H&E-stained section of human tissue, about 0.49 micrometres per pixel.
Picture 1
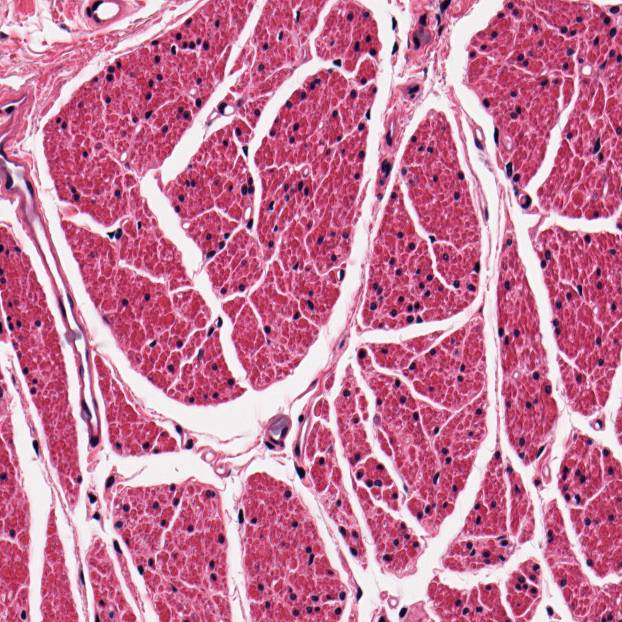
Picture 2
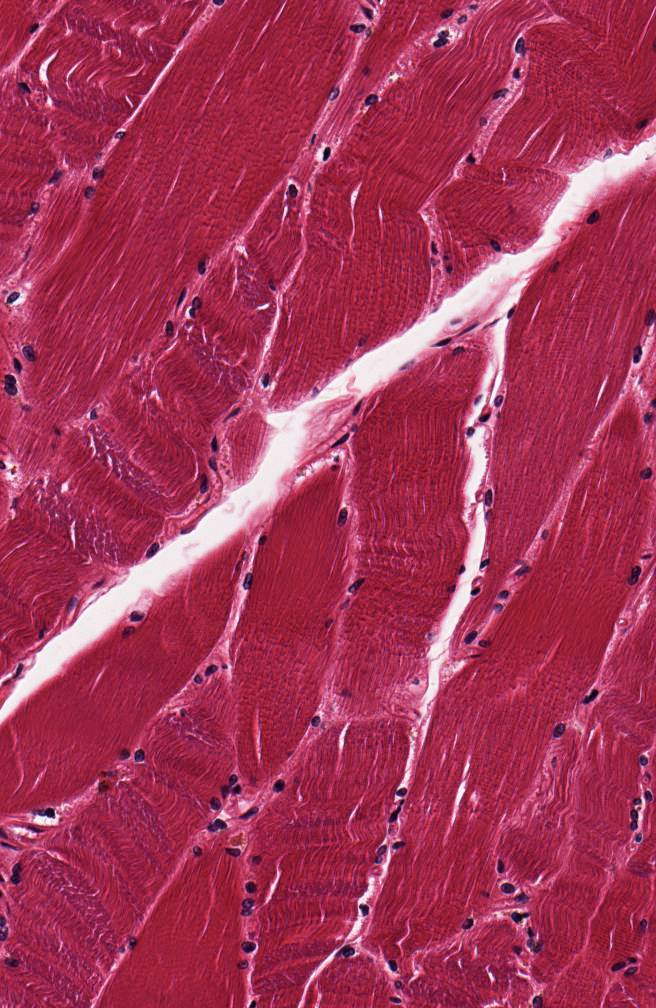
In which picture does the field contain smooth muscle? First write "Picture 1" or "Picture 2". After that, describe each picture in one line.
Picture 1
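In picture 1: The whole field is filled with large, irregular bundles of smooth muscle cut in cross-section, separated by pale connective-tissue septa.
In picture 2: Fine cross-striations are visible across the fibres.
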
